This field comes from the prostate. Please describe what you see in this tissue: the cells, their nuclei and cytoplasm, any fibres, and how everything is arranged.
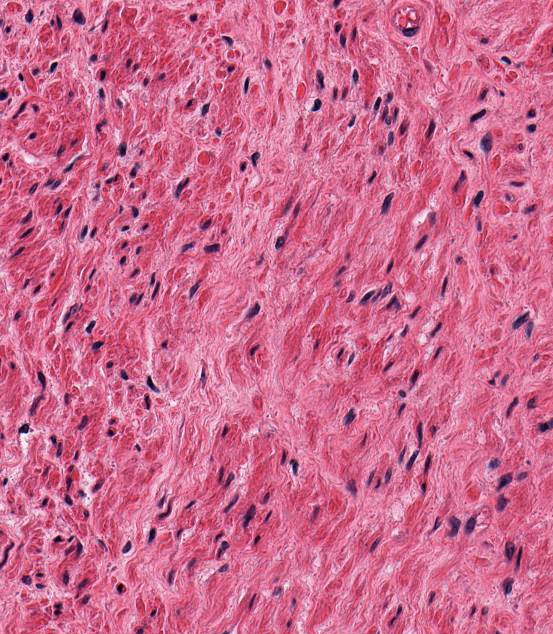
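Start with what fills the field: spindle-shaped cells and pink fibrillary material, with no epithelium anywhere. Now follow the cells and fibres: they run in loosely interlacing bundles that change direction across the field, rather than in one parallel stream. The nuclei are elongated to oval and darkly stained with haematoxylin. Notice how well apart they sit, with plenty of pink between them and no crowded clusters.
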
